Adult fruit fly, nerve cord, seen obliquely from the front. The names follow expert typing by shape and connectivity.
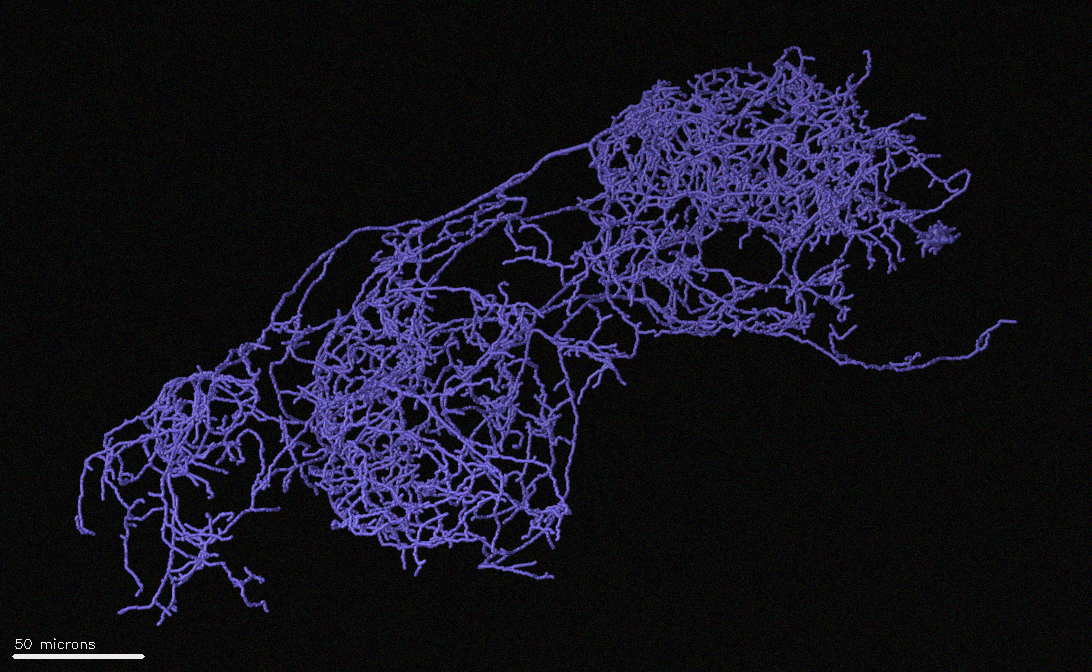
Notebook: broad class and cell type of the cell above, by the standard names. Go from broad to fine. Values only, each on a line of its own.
nerve-cord intrinsic neuron
INXXX008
